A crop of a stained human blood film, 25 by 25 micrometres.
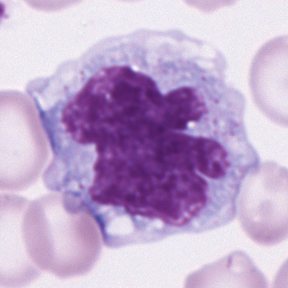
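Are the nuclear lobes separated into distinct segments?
No; they are not split into segments joined by thin strands.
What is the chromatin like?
Purple, fine and lacy, not coarsely clumped.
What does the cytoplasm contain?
Fine, scattered pinkish-purple dust-like granules and a few small clear vacuoles, clearest below the nucleus.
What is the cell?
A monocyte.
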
